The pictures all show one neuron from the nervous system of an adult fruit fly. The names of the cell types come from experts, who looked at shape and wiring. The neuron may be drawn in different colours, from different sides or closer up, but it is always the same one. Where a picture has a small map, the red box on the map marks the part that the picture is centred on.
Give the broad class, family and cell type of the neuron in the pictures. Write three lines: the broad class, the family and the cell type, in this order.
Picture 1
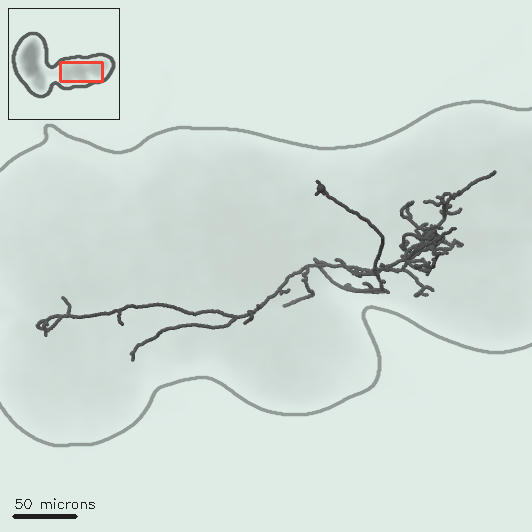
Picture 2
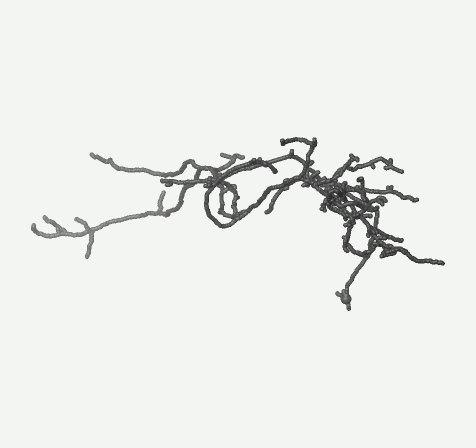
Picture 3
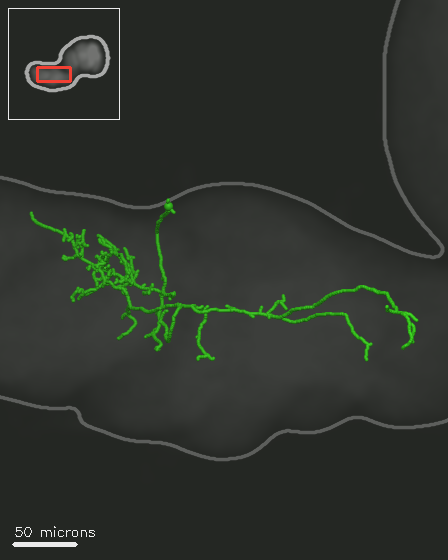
nerve-cord intrinsic neuron
hemilineage 17A
IN17A092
